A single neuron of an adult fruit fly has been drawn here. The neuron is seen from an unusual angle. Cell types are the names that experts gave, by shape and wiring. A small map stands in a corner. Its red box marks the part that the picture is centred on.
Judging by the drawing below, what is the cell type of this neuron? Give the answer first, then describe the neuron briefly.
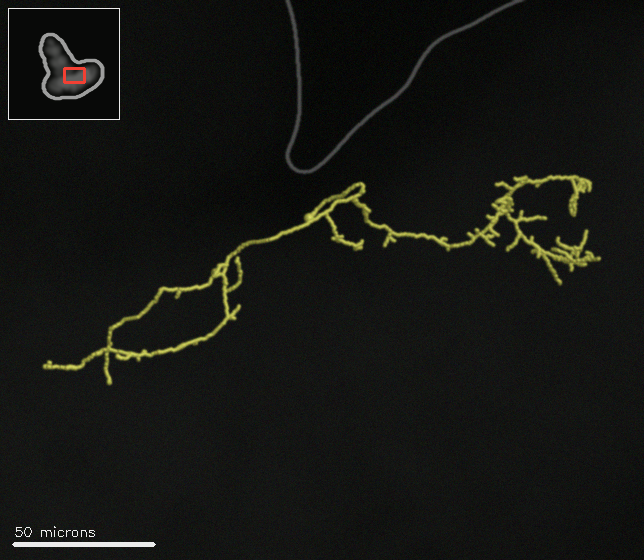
The cell type is CB2694. Its broad class is central-brain intrinsic neuron. Its cell body lies in the middle of the picture. By the scale bar it is about 200 microns wide in this view. The picture shows dozens of branch ends.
